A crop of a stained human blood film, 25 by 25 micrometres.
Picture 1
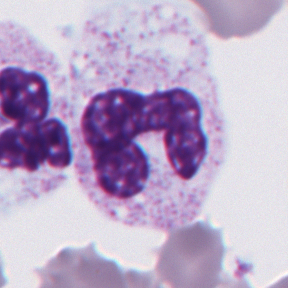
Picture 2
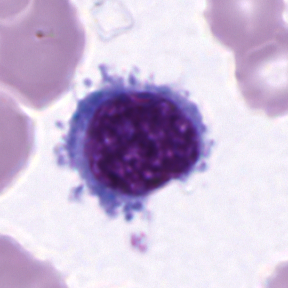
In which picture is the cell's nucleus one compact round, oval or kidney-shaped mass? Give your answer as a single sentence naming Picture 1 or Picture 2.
The cell in Picture 2 has an undivided round, oval or kidney-shaped compact nucleus.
